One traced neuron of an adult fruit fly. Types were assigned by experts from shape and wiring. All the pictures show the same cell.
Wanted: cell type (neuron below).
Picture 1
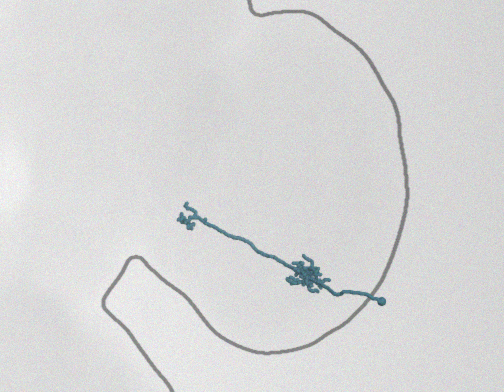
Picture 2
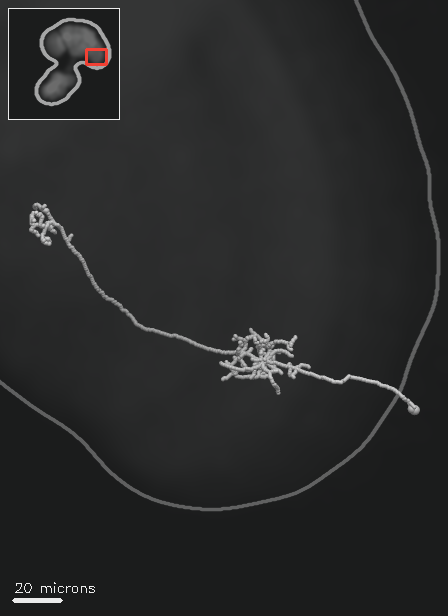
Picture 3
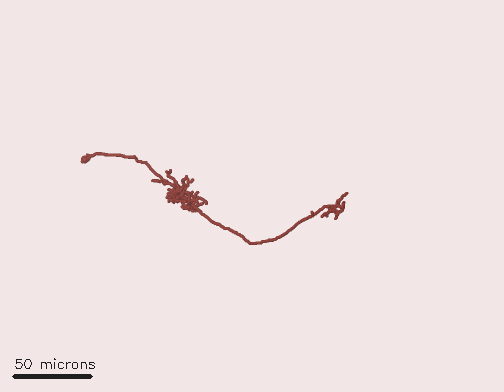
Tm40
